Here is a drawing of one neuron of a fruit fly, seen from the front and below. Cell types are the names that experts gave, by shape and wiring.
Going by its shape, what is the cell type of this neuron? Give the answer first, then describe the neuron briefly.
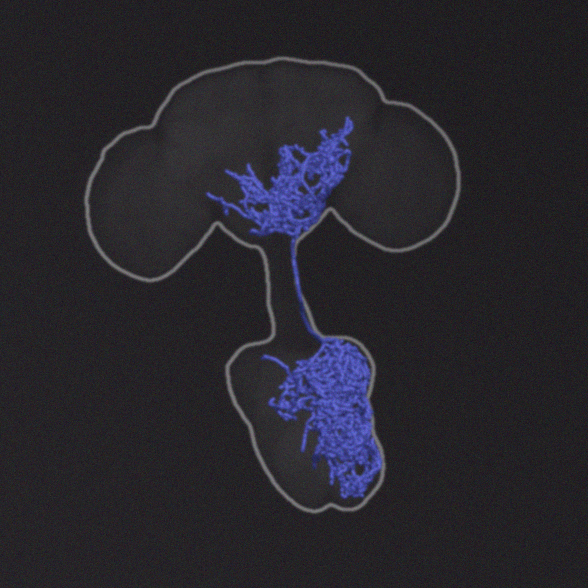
The cell type is DNd03. It is a descending neuron. The cell body is at the top of the picture. Dozens of branch ends can be seen.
